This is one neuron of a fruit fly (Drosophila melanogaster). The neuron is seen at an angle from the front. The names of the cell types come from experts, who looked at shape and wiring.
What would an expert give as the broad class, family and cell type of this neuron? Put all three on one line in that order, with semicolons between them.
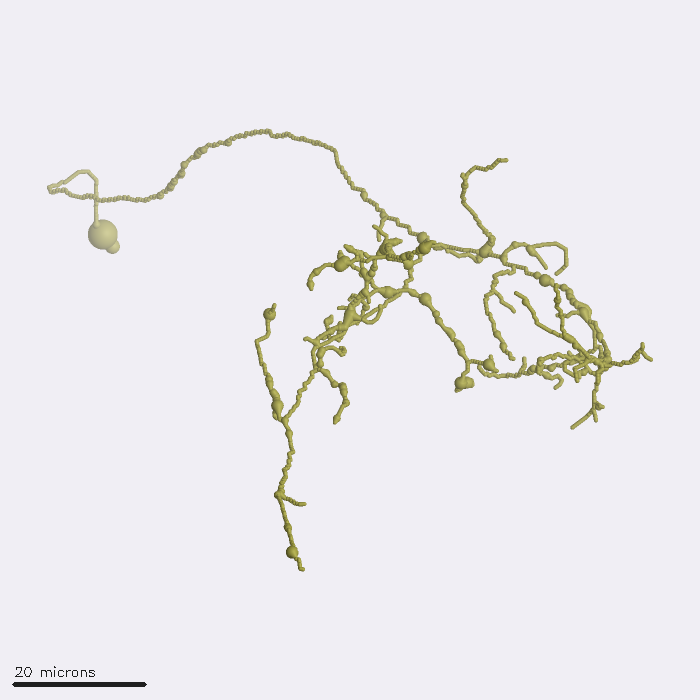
central-brain intrinsic neuron; hemilineage DM6_posterior; CB2027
